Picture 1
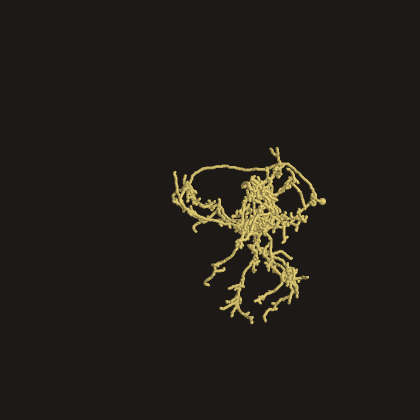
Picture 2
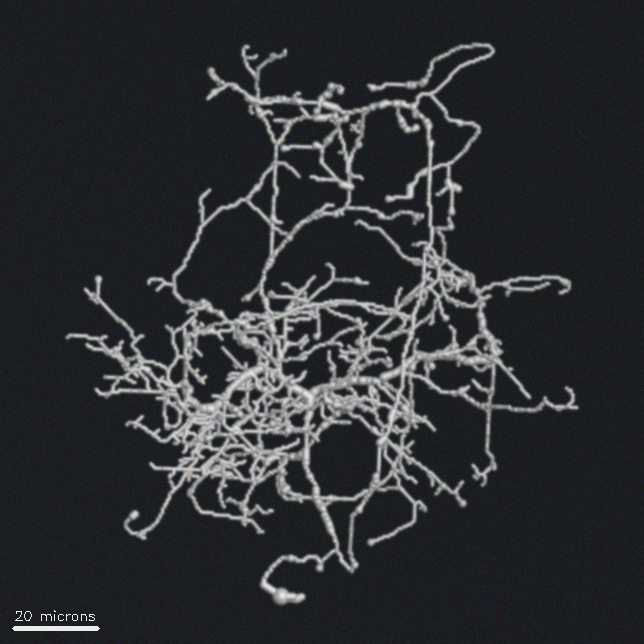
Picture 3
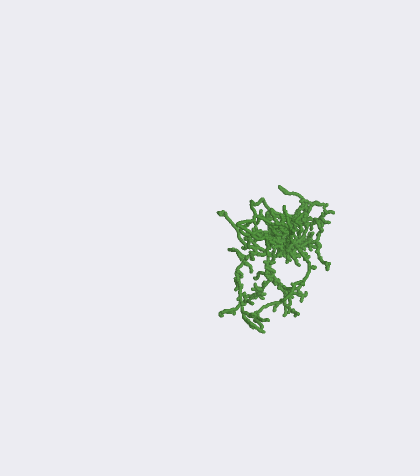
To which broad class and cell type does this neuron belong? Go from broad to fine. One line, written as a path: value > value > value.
central-brain intrinsic neuron > PS230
